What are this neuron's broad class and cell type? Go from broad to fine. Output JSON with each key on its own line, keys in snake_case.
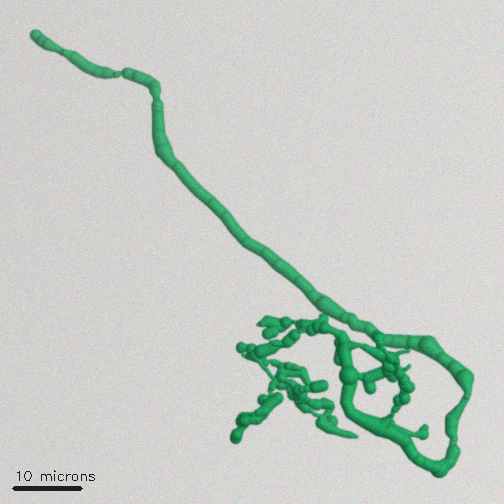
{
 "broad_class": "sensory neuron entering the nerve cord",
 "cell_type": "SNxx23"
}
